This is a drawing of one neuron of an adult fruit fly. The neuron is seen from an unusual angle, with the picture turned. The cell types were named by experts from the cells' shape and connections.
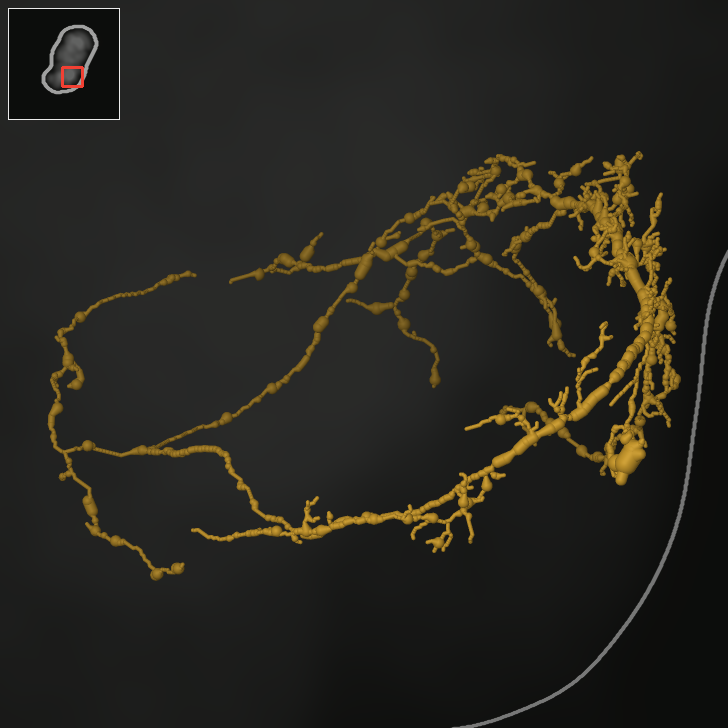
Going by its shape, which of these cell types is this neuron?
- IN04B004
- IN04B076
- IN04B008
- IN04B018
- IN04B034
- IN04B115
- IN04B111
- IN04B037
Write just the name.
IN04B034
